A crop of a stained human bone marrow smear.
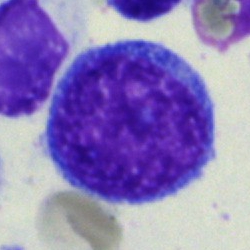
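Blast, sitting centrally in the smear; notice the deep blue rim of cytoplasm around it. The chromatin is finely stippled, with small pale spots all through the nucleus. No granules in the cytoplasm, and no vacuoles anywhere in the cell.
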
